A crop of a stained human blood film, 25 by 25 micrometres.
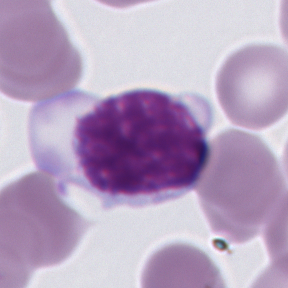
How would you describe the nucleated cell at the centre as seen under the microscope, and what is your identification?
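Outline irregular, with a rounded bulge of cytoplasm on the left. Nucleus displaced toward the right. Cytoplasm widest on the left, reduced to a thin rim on the right. No granules in the cytoplasm. Cell: large granular lymphocyte.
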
